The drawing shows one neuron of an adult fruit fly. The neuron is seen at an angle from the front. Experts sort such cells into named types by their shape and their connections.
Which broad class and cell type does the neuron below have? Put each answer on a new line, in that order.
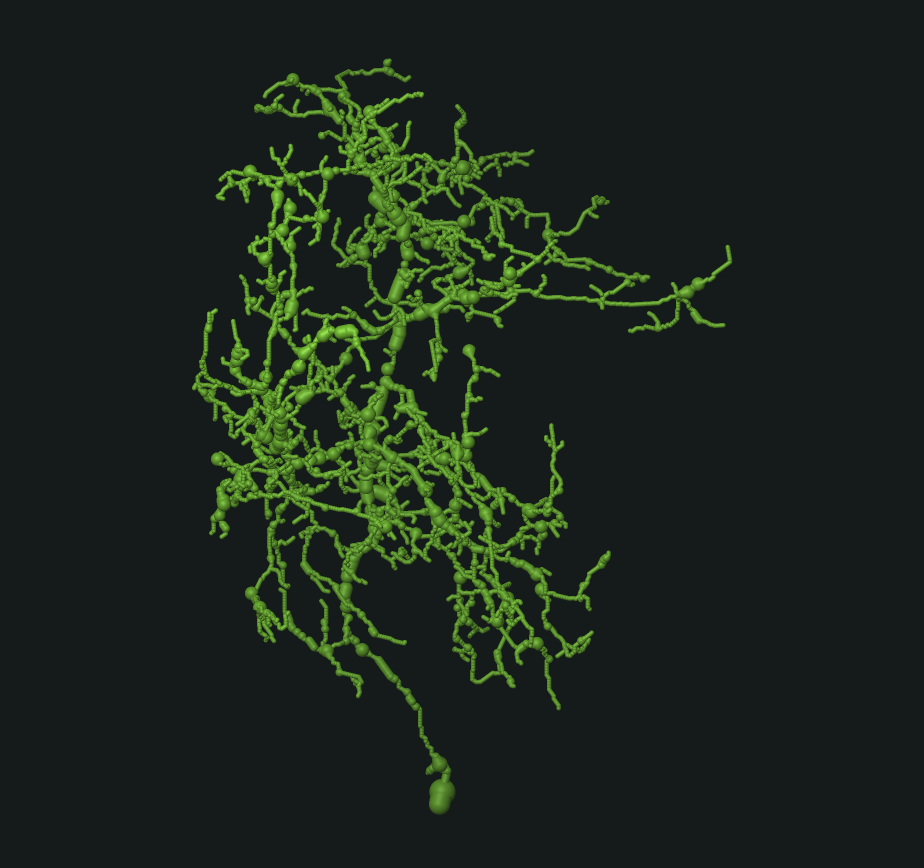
central-brain intrinsic neuron
AVLP347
